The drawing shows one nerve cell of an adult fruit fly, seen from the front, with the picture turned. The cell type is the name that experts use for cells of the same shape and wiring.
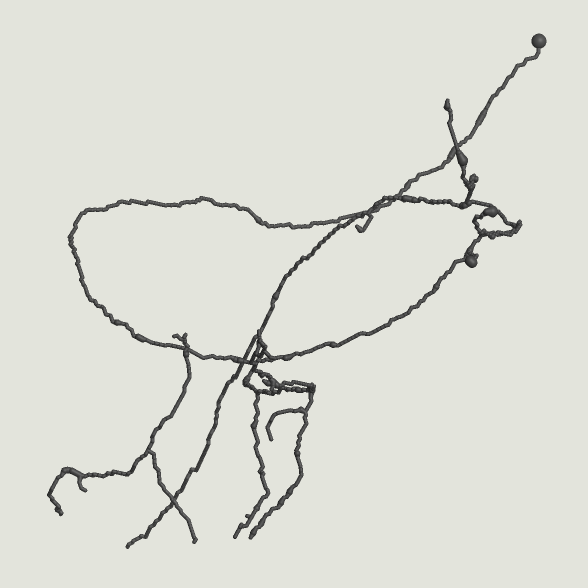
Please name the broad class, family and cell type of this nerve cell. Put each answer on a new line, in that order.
nerve-cord intrinsic neuron
hemilineage 12B
IN12B079_c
